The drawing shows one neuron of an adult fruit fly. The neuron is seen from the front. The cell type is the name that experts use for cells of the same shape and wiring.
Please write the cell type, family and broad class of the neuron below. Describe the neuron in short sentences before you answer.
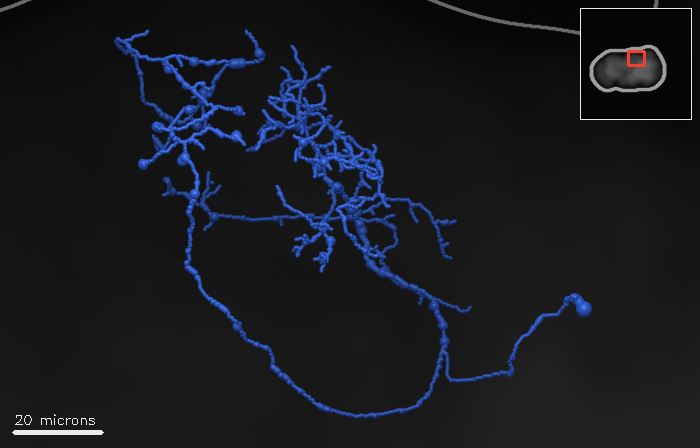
By the scale bar it is about 110 microns wide in this view. Dozens of branch ends can be seen. Its cell type is CB1759b. Its family is hemilineage SLPal2. Its broad class is central-brain intrinsic neuron.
